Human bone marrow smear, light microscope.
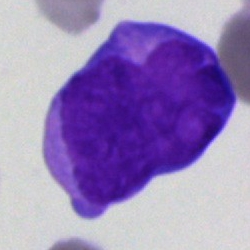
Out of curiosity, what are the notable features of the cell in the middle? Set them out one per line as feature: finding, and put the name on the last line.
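Nucleus: fills most of the cell, little cytoplasm left
Notch: upper nuclear edge
Chromatin: dark purple, fine, mottled
Outline: irregular, angular, not round
Identity: blast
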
